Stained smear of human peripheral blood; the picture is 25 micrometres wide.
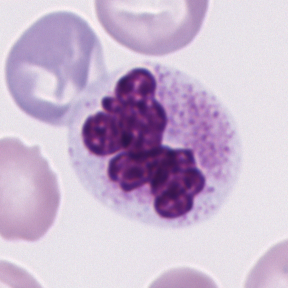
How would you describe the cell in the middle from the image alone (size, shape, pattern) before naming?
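Look first at the outline: round to slightly oval, and smooth. The cell measures about 14 micrometres across. Its chromatin is dark purple and coarsely clumped. In the pale lilac cytoplasm you can see fine pinkish-violet granules. This is a segmented neutrophil.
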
